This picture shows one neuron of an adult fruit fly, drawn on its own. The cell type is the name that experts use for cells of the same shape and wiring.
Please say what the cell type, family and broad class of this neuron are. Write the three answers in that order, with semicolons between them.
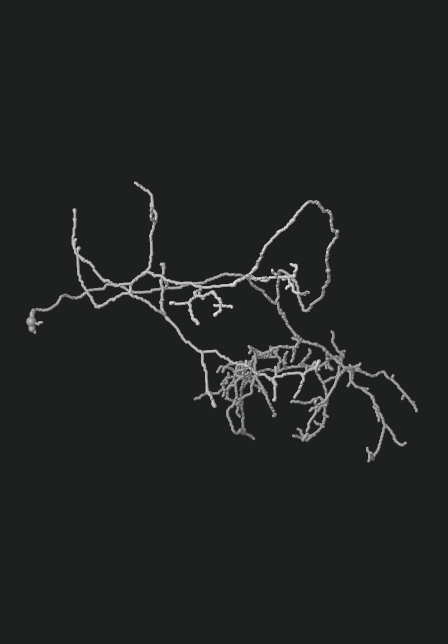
PVLP144; hemilineage DM5_central; central-brain intrinsic neuron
